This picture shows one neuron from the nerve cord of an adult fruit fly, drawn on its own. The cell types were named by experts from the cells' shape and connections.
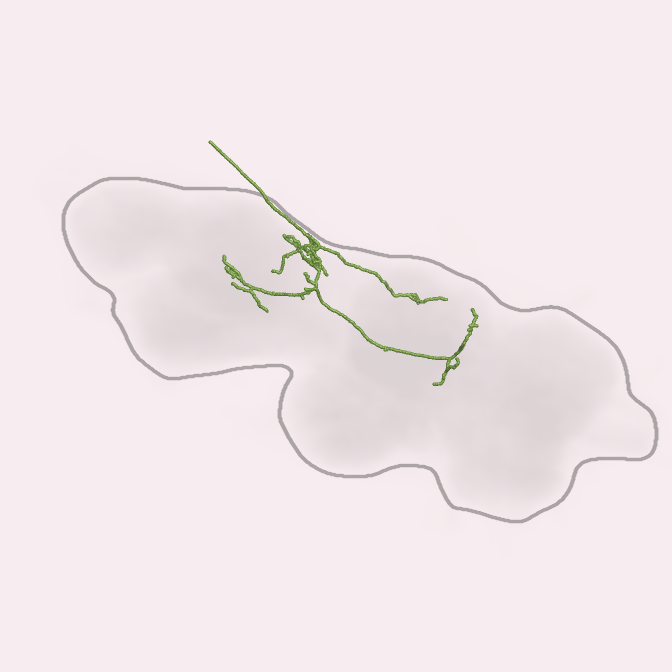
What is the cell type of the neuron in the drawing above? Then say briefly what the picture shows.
It is of cell type SNpp12. This is a sensory neuron entering the nerve cord. No cell body is drawn. As drawn here it is about as wide as it is tall.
